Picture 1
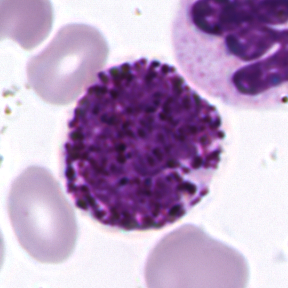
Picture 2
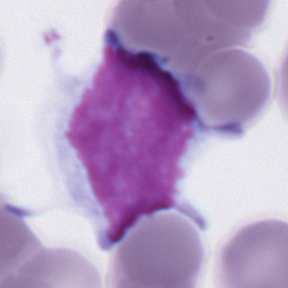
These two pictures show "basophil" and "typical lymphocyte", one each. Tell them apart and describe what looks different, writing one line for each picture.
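Picture 1 is a basophil. The cell is densely packed with coarse granules.
Picture 2 is a typical lymphocyte. No granules can be seen in the cytoplasm.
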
